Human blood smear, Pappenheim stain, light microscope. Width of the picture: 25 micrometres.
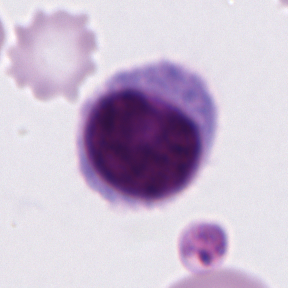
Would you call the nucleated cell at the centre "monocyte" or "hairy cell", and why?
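It's a hairy cell. Start with the outline: it is roughly round, and its margin is slightly uneven and softly ruffled. Now look at the nucleus, which is round to oval, with no indentation and no lobes. It sits off-centre, toward the lower left of the cell, and the cytoplasm forms its widest band at the upper right. The whole cell is about 14 by 12 micrometres, and the nucleus about 10 by 9 micrometres. The nucleus fills about 60% of the cell's area.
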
